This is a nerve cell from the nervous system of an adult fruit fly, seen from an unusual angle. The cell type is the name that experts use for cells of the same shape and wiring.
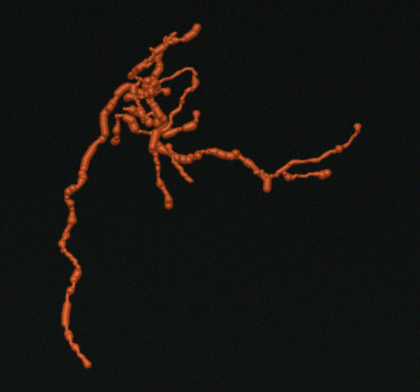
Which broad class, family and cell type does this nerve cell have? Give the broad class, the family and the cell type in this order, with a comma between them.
sensory neuron entering the brain, class gustatory, PhG11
